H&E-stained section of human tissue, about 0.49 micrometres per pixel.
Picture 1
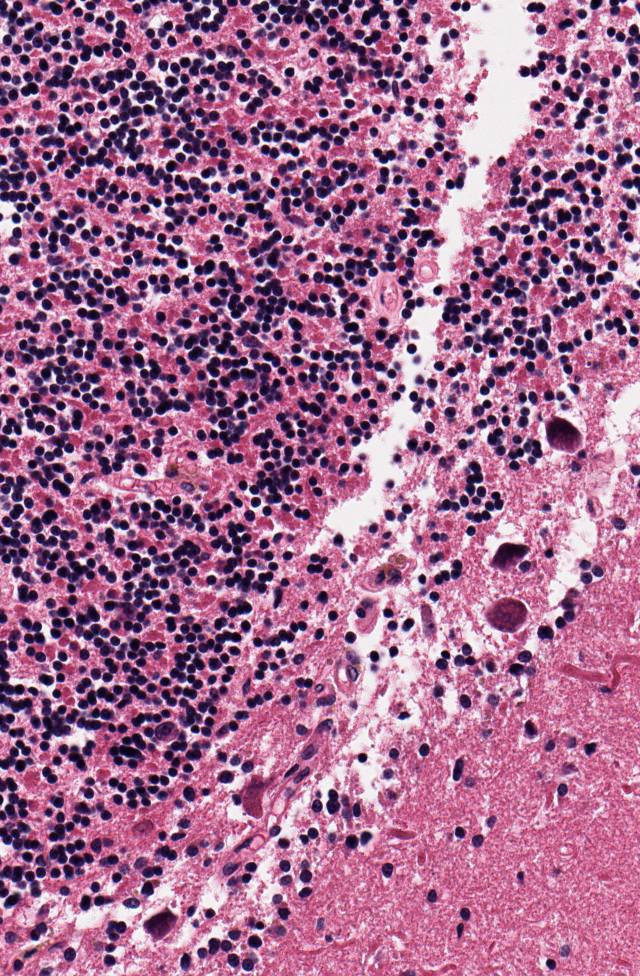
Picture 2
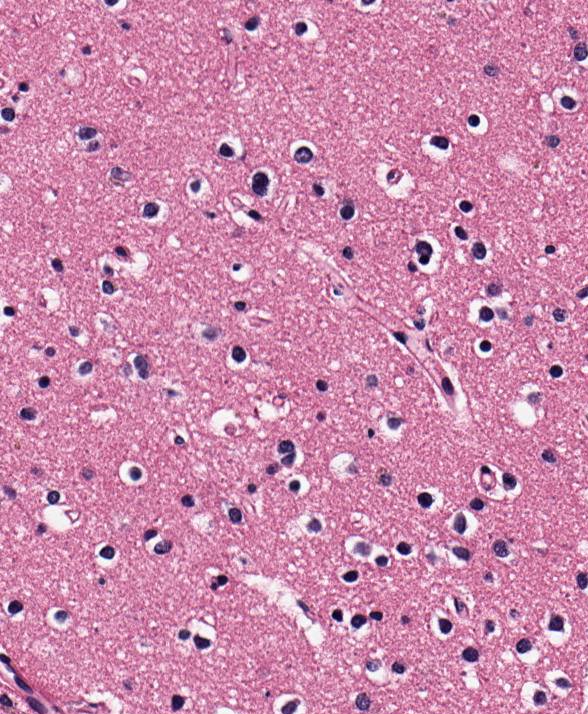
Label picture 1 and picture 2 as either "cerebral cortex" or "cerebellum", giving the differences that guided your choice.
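Picture 1: cerebellum. Picture 2: cerebral cortex. Picture 1 shows a dense layer of granule cells, with small, round, dark nuclei and barely visible cytoplasm, at upper left and a pale pink fibrillary layer at lower right. A row of Purkinje cells runs diagonally from mid-right toward the lower left corner. Picture 2 is pink neuropil with cells scattered singly and fairly evenly, not layered or clustered, most nuclei small, round and dark.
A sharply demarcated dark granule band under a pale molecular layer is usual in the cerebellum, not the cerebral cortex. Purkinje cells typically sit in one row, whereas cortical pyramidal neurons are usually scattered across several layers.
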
